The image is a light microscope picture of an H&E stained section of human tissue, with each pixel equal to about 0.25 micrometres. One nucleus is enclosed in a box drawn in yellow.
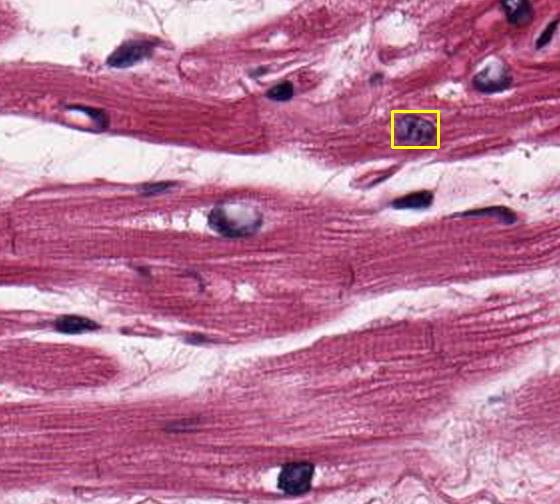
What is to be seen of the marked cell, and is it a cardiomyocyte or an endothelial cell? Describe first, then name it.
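The nucleus is oval and sits in the middle of the fibre, with pink cytoplasm on either side of it. The nucleus stains dark but unevenly, with denser clumps within it rather than a uniform colour. The cytoplasm is pink-red and shows fine lengthwise fibrils running along the fibre. The cell lies in a band of parallel fibres running roughly horizontally, with a pale gap of loose tissue just below it. It is a cardiomyocyte.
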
